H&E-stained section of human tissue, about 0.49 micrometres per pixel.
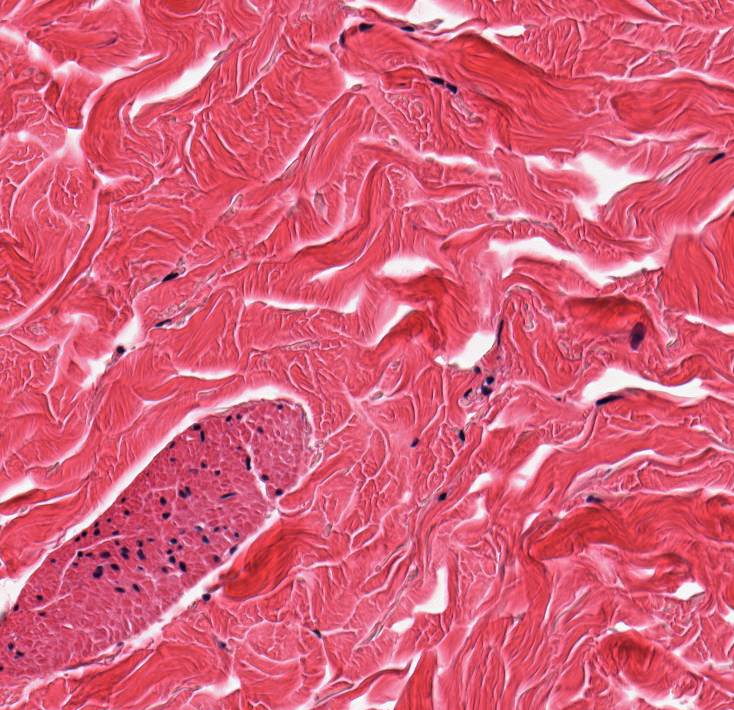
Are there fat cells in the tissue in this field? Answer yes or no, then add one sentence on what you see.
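No. No fat cells are present in the field.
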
